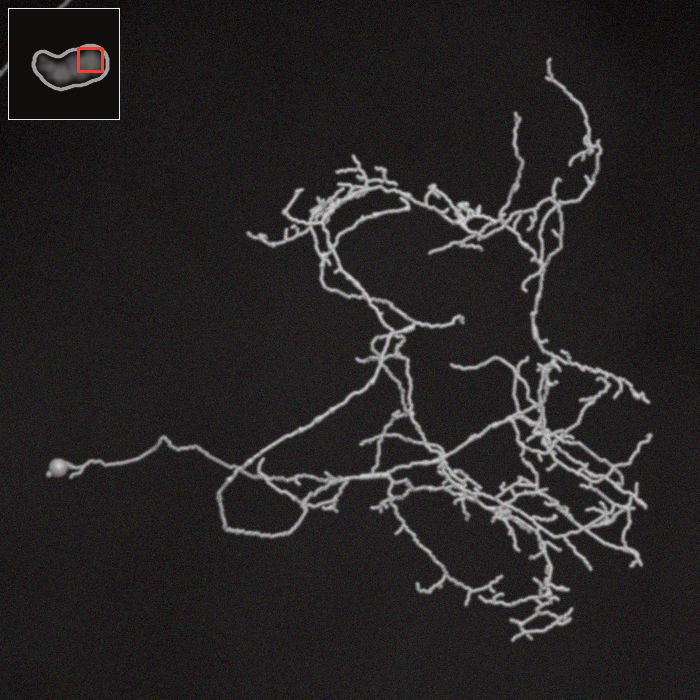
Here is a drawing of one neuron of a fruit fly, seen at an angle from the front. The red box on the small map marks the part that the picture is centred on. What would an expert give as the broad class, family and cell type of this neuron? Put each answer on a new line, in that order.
central-brain intrinsic neuron
hemilineage VLPl&p1_posterior
AVLP496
